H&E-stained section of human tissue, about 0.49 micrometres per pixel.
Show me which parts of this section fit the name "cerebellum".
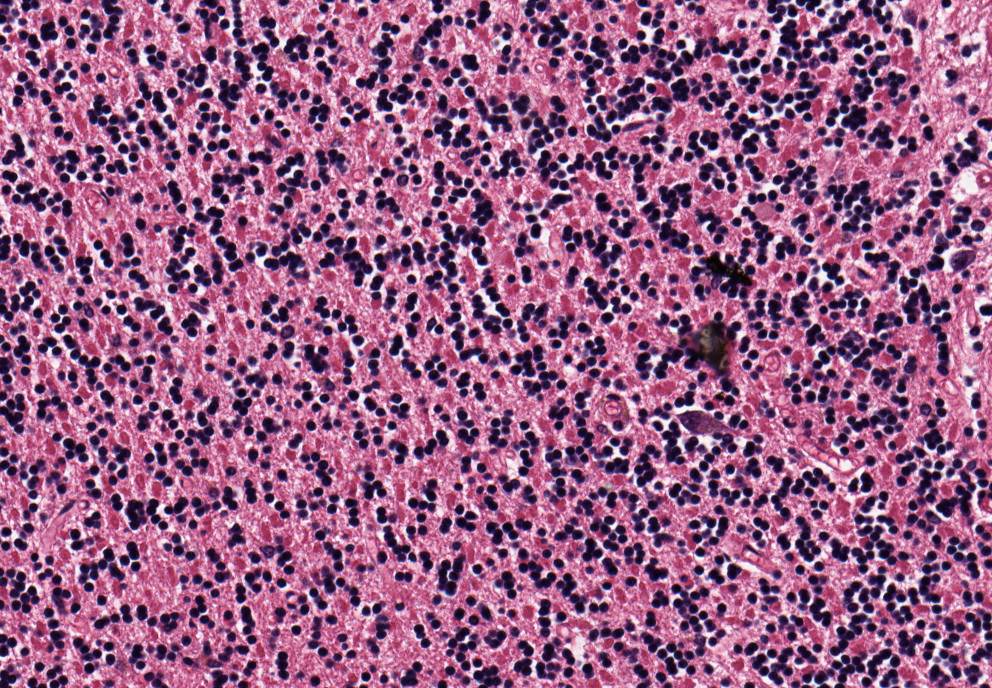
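This section is of cerebellum.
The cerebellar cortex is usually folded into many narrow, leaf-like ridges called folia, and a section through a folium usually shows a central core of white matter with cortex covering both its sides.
That arrangement does not appear here, since densely packed small dark nuclei, set in a pink background, fill almost the whole field. These nuclei are small, round and uniformly dark, with almost no cytoplasm visible around them. A few small, thin-walled, round capillary profiles lie scattered among them, one just right of the centre. Also right of centre, below a dark deposit, is a single larger cell whose elongated body has purplish cytoplasm.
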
